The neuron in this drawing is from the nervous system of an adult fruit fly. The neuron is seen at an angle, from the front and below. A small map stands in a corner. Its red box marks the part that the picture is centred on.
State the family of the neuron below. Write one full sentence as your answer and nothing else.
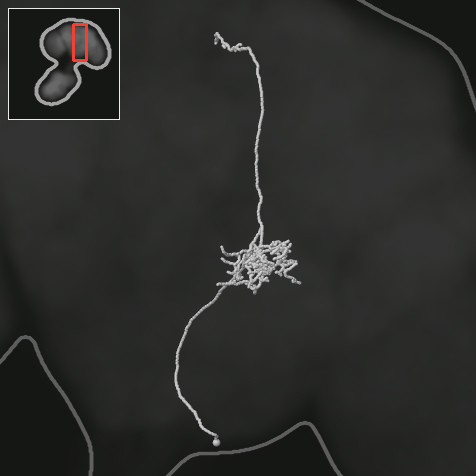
The neuron is a member of the hemilineage LB5 family.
